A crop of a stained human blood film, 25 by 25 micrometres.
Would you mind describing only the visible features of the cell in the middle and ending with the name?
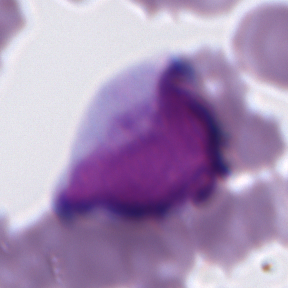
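Filling the lower and right part of the cell, the nucleus has a darker blue-purple rim along its right edge. Its chromatin stains a fairly even magenta-purple, without coarse dark clumps. Pale lilac-blue cytoplasm caps it on the upper left. This is a myeloblast.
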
